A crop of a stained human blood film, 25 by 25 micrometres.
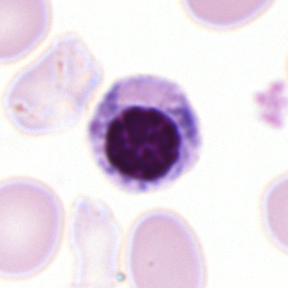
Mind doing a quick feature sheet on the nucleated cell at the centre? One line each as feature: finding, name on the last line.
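Nucleus: round, about 7 micrometres across, toward the bottom of the cell
Chromatin: dense, coarsely clumped
Cytoplasm: widest band above the nucleus
Vacuoles: none visible in the cytoplasm
Cell: roughly round, slightly uneven edge, about 10 micrometres across
Identity: normoblast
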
